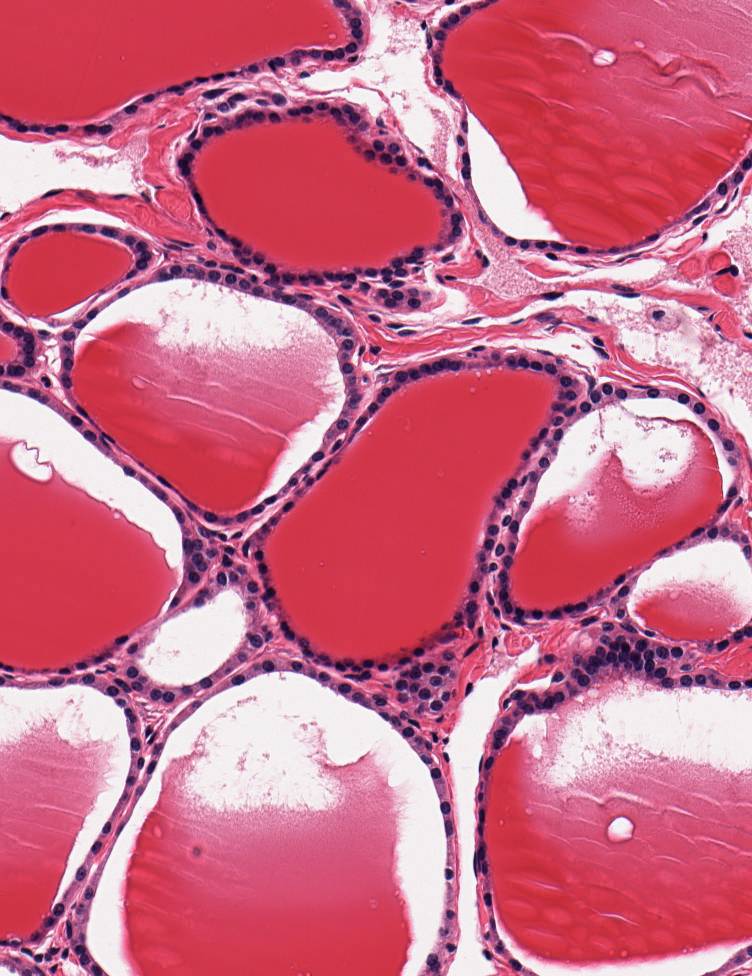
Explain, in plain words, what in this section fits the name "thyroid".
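Fits thyroid: the field is filled with closely packed rounded follicles of varying size.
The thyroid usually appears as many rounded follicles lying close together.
Follicle lining here: a single layer of low cuboidal to flattened epithelial cells, nuclei small, round and dark-staining.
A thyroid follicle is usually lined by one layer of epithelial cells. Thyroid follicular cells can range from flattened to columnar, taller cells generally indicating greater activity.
The low cells here sit within that range. Lumens: homogeneous deep pink colloid. No seen feature runs against thyroid.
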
